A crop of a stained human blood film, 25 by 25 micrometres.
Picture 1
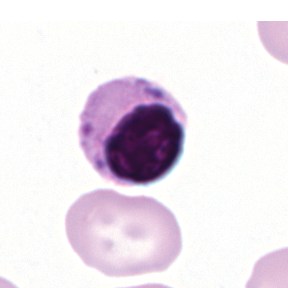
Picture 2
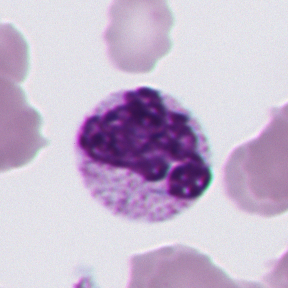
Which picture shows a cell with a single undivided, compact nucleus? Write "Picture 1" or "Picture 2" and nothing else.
Picture 1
